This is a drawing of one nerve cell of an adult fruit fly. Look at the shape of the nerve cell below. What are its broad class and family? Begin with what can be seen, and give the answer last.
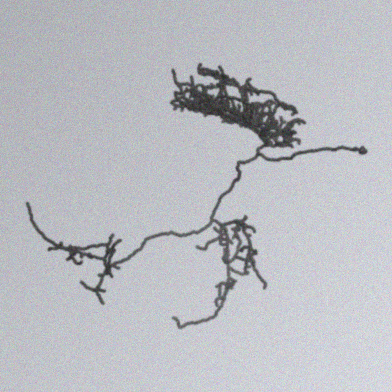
The cell body can be seen on the right of the picture. The picture shows dozens of branch ends. Its broad class is visual projection neuron. The family is LT.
